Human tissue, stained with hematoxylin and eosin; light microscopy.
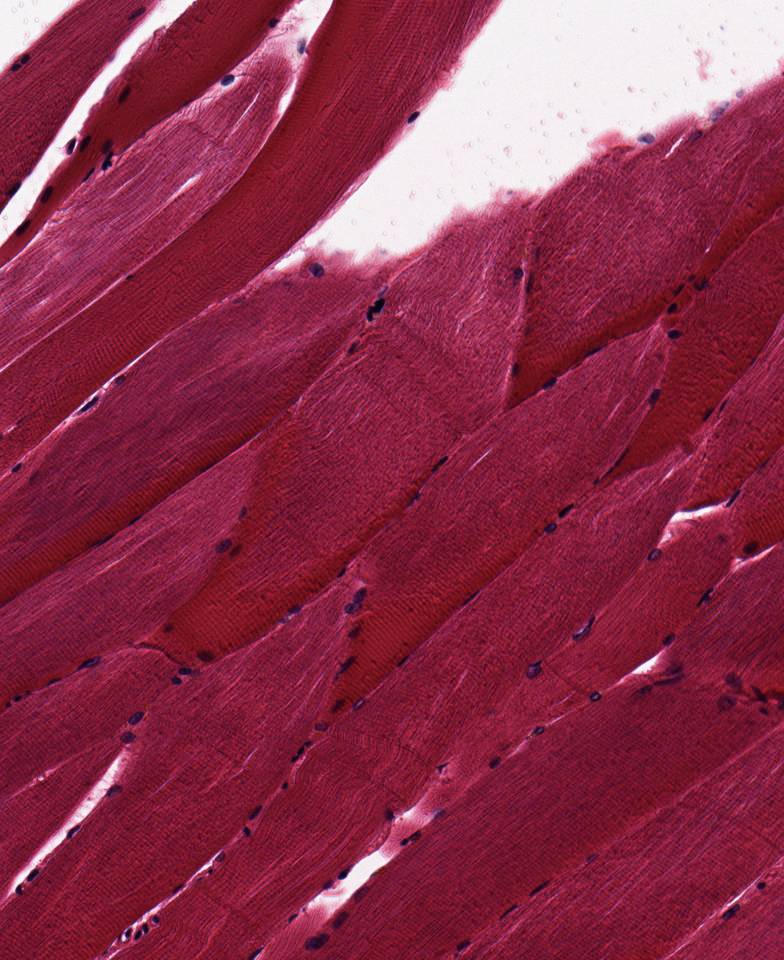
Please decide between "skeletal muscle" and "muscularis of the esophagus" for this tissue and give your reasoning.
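This is skeletal muscle. Its fibres carry fine transverse cross-striations along their length.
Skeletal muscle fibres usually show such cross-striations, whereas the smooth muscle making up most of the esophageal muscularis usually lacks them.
The nuclei are small, dark and flattened, and sit at the edges of the fibres.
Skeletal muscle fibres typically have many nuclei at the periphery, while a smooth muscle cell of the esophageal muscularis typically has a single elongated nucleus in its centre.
The fibres lie side by side, neither branching nor joining one another.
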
